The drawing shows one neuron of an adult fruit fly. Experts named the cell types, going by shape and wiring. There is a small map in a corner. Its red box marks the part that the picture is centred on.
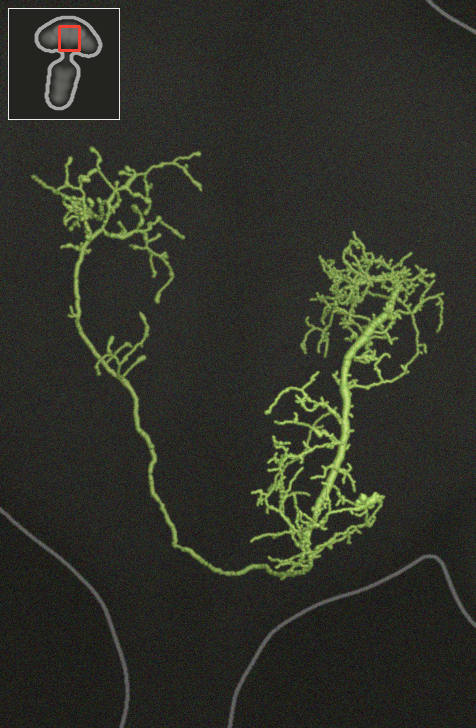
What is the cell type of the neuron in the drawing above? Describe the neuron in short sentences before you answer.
It is in the brain and does not reach the nerve cord. More than a hundred branch ends can be seen. This is a central-brain intrinsic neuron. Its cell type is GNG284.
